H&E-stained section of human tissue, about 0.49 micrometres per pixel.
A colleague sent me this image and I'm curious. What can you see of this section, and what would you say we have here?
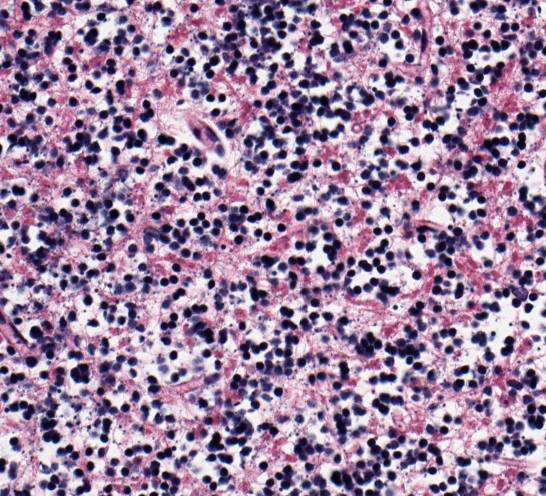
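Most nuclei are small, round and densely dark-staining, with little or no visible cytoplasm around them. Many lie in small groups of two or more, touching one another. Fine, wispy pink fibrillary material lies between the cells. This is cerebellum.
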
